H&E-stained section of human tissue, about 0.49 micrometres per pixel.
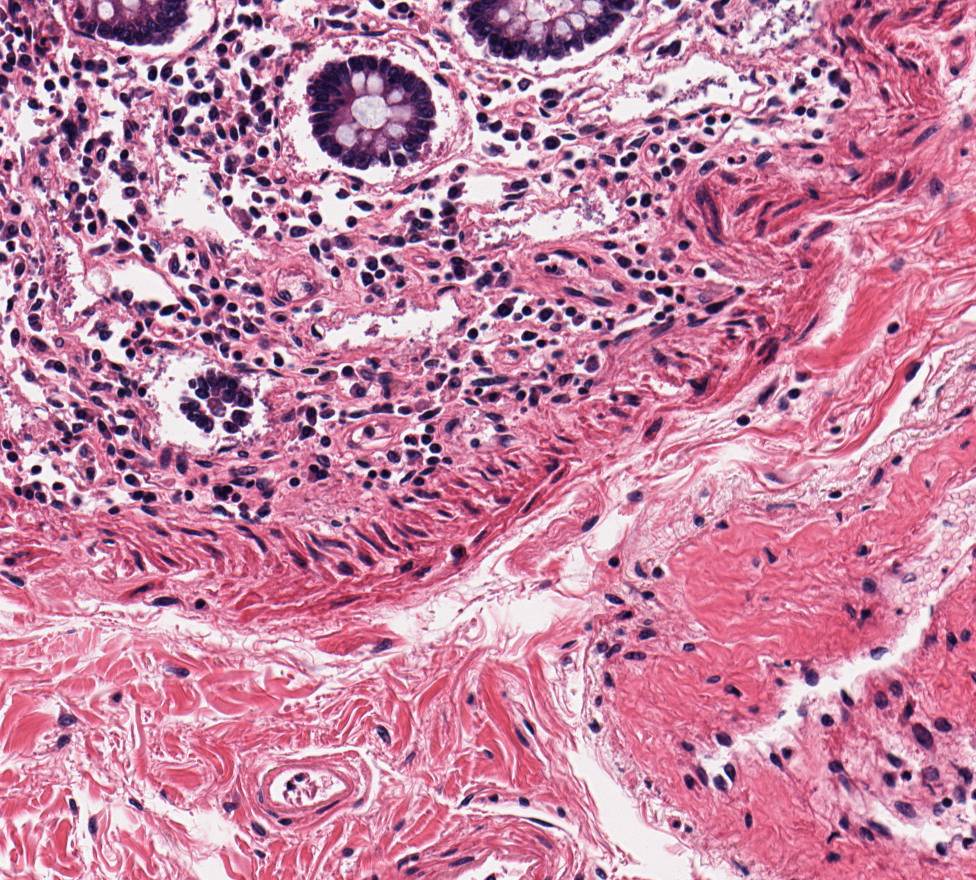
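Transverse colon. Glands: cut across along the top and left edge, as round profiles with small central lumens. Epithelium: many goblet cells whose pale mucin vacuoles ring the lumen. Stroma: crowded with small cells, round dark nuclei, consistent with lymphocytes and plasma cells. Muscle: smooth muscle band with elongated nuclei, lower left to upper right, just beneath the glandular zone.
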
